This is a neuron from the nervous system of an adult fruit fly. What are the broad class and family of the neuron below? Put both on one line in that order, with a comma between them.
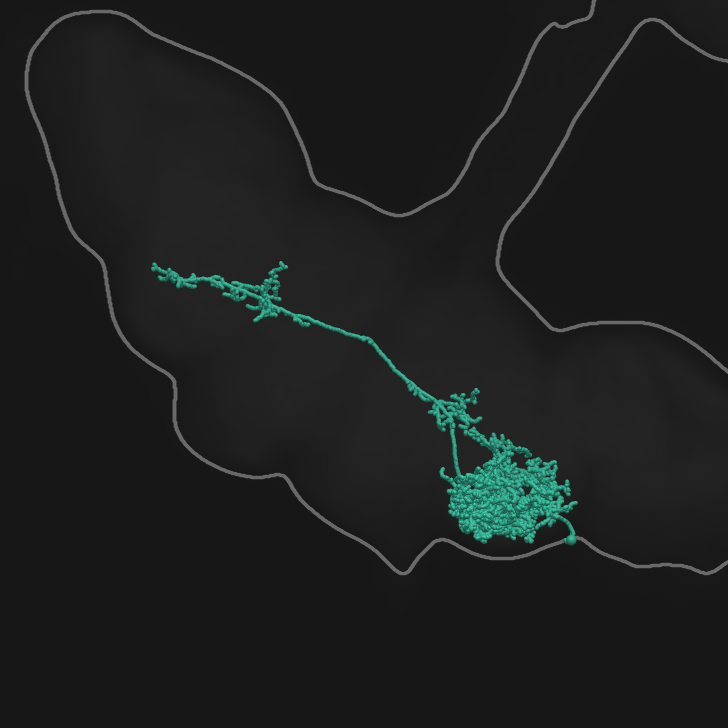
central-brain intrinsic neuron, hemilineage VLPl2_medial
